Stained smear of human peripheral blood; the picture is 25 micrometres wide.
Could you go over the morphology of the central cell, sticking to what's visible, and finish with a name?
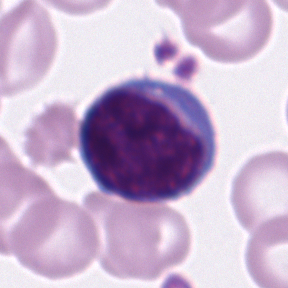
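Nucleus roughly round, not lobed. Placed off-centre, toward the left of the cell. No distinct nucleoli. Cytoplasm without visible granules. Identity: typical lymphocyte.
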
